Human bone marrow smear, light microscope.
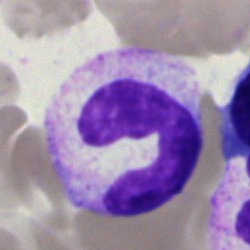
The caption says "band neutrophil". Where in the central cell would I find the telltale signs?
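Nucleus: a curved band, bent into a C that opens toward the left; consistent with band neutrophil.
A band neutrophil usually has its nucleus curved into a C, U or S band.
Nuclear band unbroken, not pinched into separate lobes; also consistent.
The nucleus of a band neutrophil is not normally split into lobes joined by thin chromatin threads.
Cytoplasm plentiful, pale pinkish-lilac. Fine pink-violet granules scattered through it.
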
